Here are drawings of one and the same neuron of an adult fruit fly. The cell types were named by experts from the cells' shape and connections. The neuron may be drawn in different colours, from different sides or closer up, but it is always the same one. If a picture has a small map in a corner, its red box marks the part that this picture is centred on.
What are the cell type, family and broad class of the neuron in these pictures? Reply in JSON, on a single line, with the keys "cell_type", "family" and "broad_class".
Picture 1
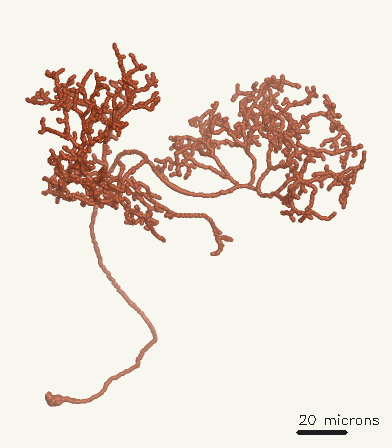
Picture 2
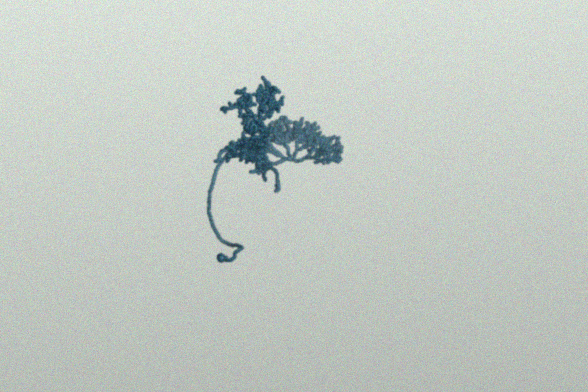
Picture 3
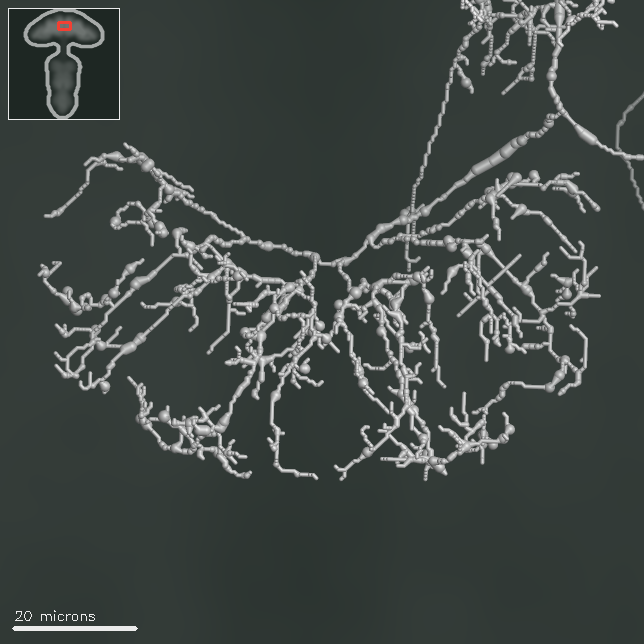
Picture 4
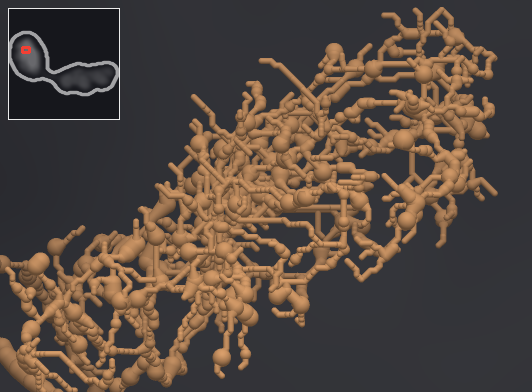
{"cell_type": "FB4G", "family": "hemilineage LALv1_dorsal", "broad_class": "central-brain intrinsic neuron"}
